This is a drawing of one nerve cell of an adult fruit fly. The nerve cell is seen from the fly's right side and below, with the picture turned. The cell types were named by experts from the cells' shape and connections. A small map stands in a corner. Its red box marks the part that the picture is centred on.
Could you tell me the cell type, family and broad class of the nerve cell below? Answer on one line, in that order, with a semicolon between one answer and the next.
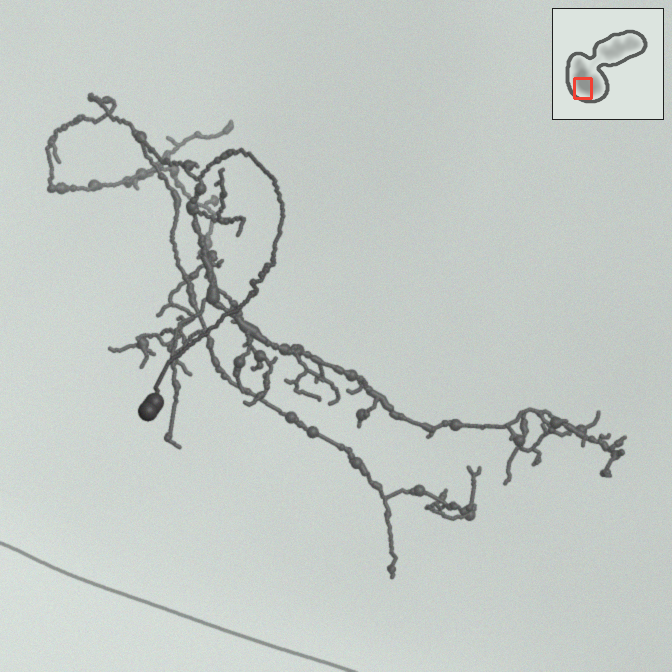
SIP028; hemilineage EBa1; central-brain intrinsic neuron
